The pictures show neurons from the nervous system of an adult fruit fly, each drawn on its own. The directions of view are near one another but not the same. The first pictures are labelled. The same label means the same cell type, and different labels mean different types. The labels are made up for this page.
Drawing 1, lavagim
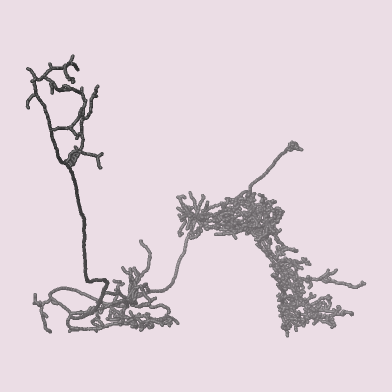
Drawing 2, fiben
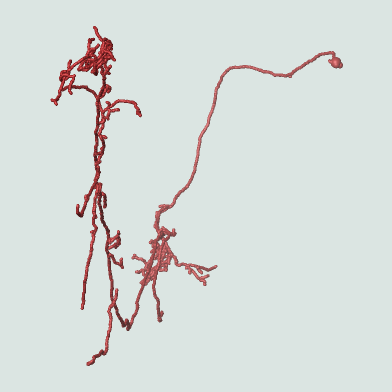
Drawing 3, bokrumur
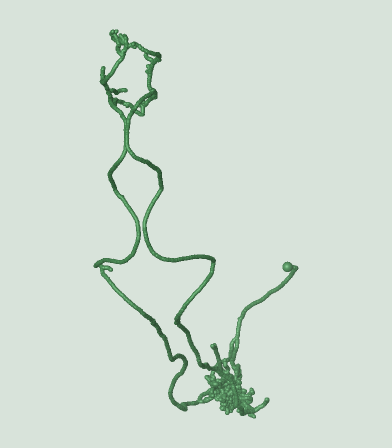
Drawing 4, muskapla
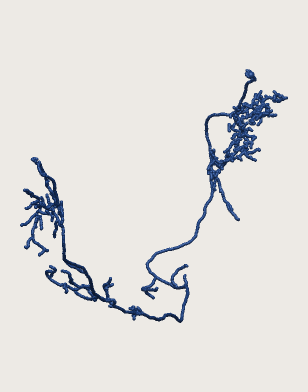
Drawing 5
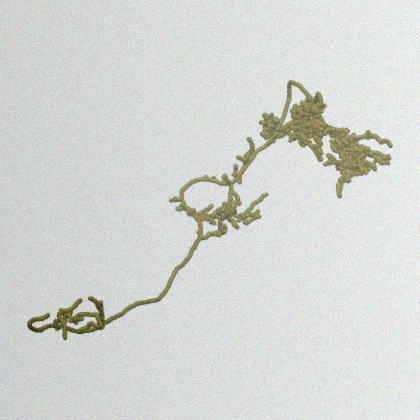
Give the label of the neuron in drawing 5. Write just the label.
lavagim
